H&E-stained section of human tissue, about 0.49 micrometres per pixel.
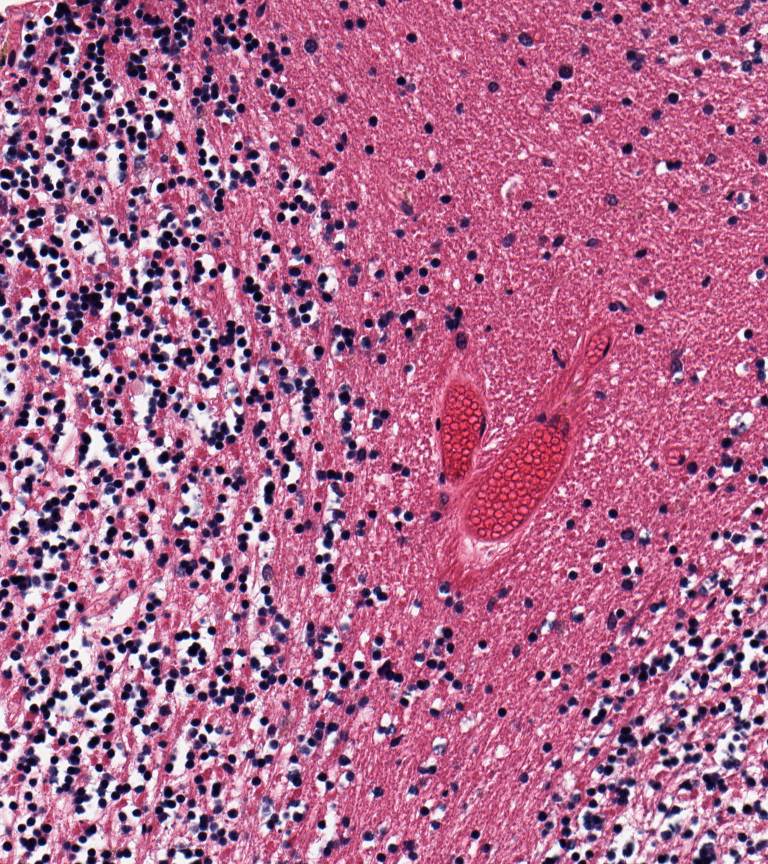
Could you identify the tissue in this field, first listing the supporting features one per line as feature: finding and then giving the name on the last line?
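Central zone: pink, finely fibrillar, sparse scattered nuclei; centre and upper right.
Fibre strands: pink, running from pale zone into dense cellular layer on left, breaking its nuclei into streaks.
Cellular layer nuclei: small, round, uniformly dark, little cytoplasm.
Fat cells: none.
Name: cerebellum.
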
